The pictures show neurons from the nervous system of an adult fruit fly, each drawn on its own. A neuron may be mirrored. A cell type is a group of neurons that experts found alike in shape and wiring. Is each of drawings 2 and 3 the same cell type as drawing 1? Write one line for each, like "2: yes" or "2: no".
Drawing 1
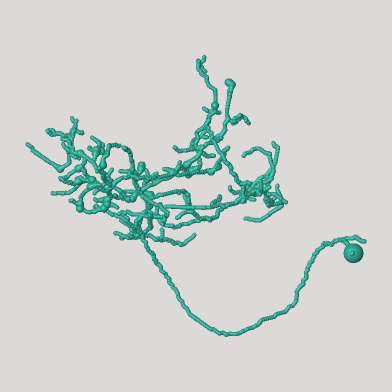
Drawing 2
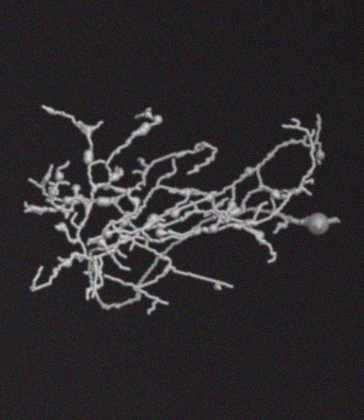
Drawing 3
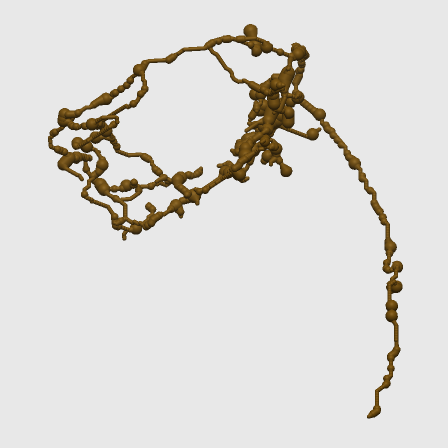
2: yes
3: no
